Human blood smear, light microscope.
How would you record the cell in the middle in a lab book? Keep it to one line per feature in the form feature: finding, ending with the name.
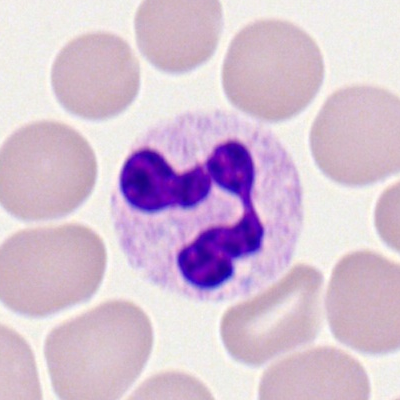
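Outline: round and smooth
Chromatin: deep purple, densely clumped
Cytoplasm: plentiful, pale pinkish-lilac
Granules: fine, lilac, scattered evenly through the cytoplasm
Name: segmented neutrophil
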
